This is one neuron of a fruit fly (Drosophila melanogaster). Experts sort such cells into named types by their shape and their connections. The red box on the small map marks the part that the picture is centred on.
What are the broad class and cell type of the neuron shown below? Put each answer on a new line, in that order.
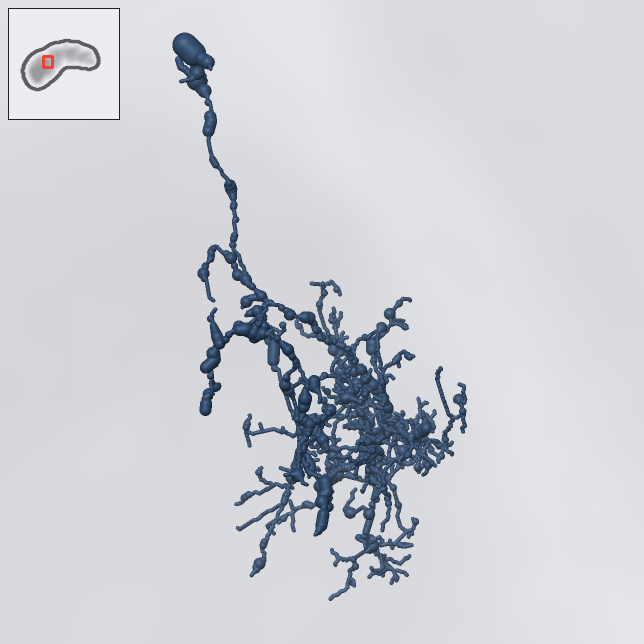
central-brain intrinsic neuron
CB0800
